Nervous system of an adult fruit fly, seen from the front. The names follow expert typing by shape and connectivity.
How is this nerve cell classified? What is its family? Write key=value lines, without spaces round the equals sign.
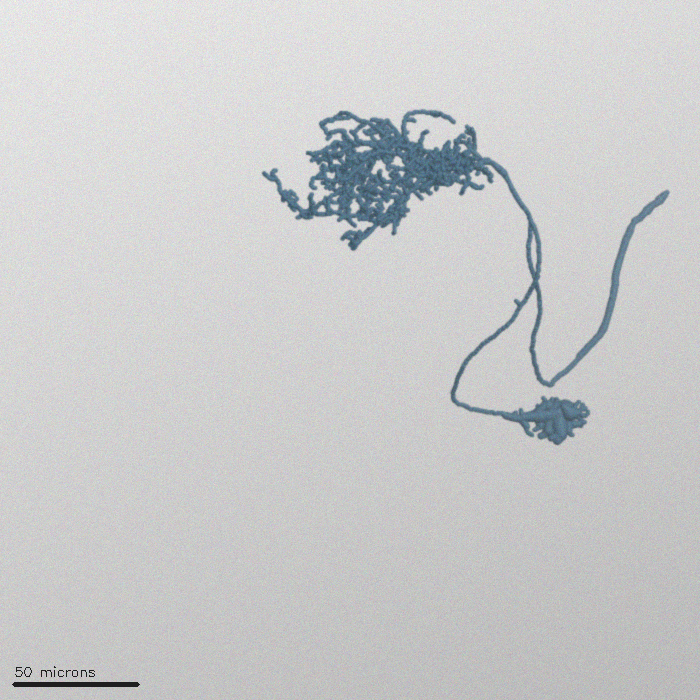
family=hemilineage 03B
